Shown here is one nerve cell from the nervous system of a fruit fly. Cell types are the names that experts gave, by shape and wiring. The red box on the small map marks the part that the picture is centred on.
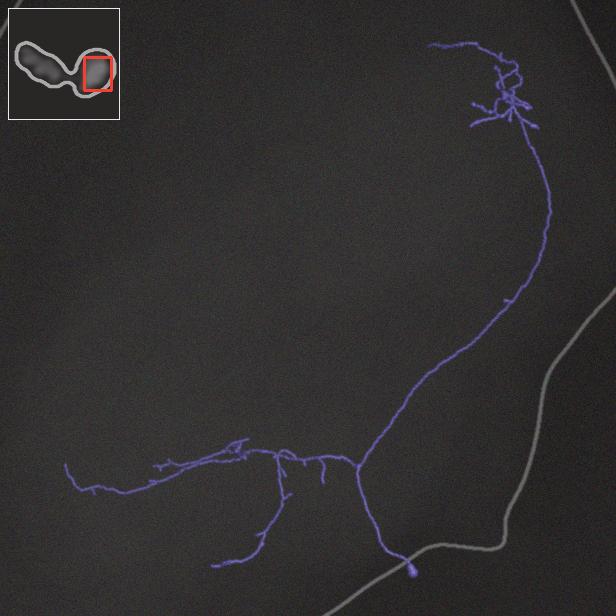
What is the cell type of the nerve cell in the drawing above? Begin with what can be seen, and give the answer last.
As drawn here it is about as wide as it is tall. Its broad class is central-brain intrinsic neuron. The cell type is CB4081.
